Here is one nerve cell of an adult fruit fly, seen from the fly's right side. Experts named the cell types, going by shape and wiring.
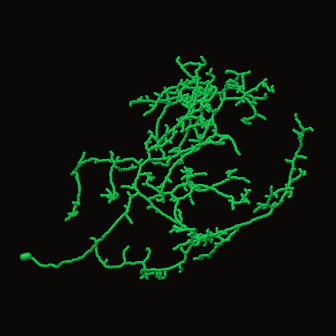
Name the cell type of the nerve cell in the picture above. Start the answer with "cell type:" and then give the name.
cell type: IN04B054_c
